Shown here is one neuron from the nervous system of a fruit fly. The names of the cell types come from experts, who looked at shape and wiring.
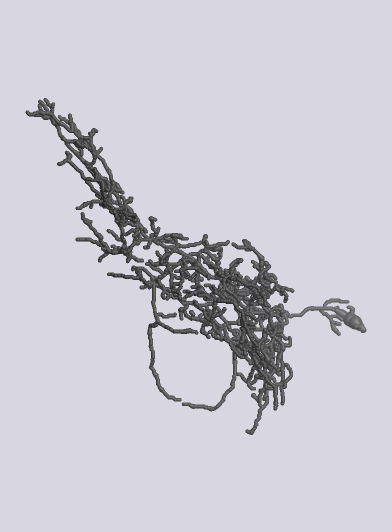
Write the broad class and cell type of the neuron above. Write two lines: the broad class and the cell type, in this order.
central-brain intrinsic neuron
GNG077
